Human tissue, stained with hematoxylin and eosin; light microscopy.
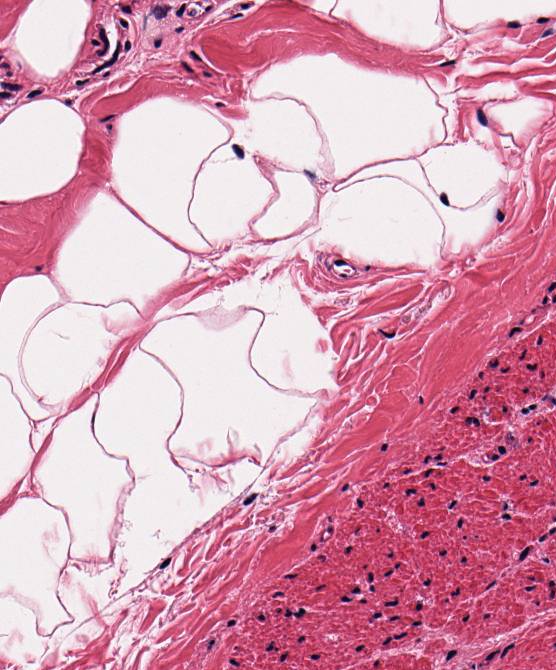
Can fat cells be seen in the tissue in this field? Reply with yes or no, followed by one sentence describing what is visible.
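Yes. Fat fills the upper left of the field and a dense, deep-pink cellular tissue fills the lower right, with a diagonal border between them.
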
